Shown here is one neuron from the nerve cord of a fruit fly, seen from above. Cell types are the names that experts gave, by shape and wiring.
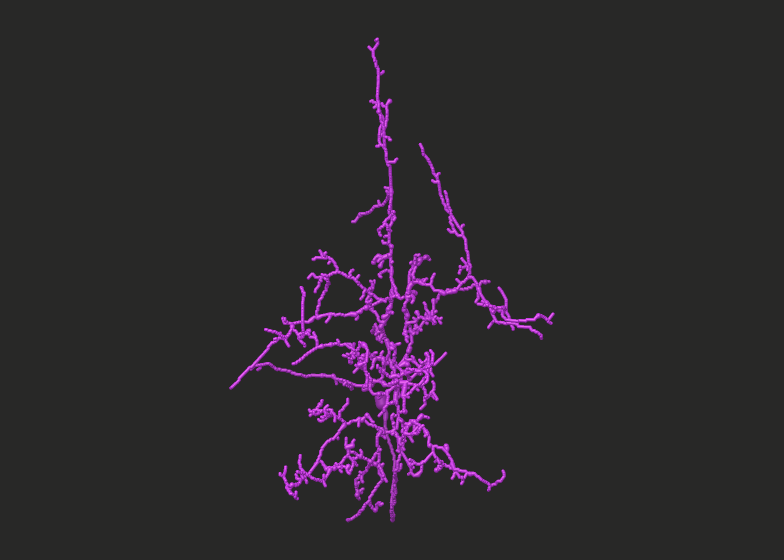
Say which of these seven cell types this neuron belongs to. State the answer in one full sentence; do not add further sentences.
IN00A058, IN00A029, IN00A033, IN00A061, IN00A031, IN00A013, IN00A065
In the scheme of cell types, this neuron is IN00A029.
